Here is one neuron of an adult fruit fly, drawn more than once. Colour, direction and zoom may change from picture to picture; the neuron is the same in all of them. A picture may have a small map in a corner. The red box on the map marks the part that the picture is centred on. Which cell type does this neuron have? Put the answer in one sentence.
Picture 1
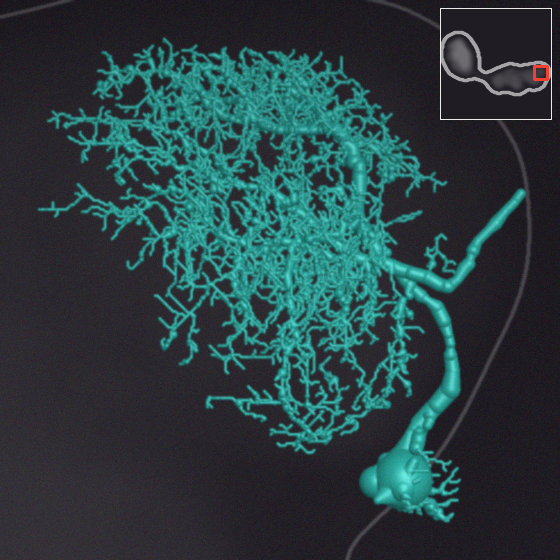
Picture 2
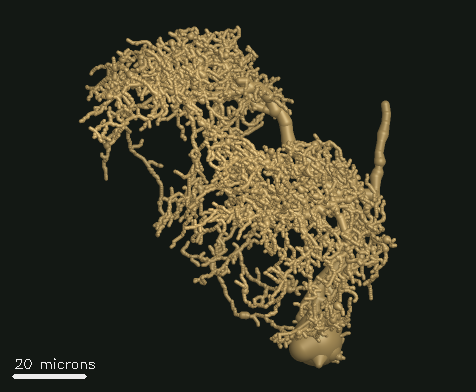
The cell type is MNad68.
